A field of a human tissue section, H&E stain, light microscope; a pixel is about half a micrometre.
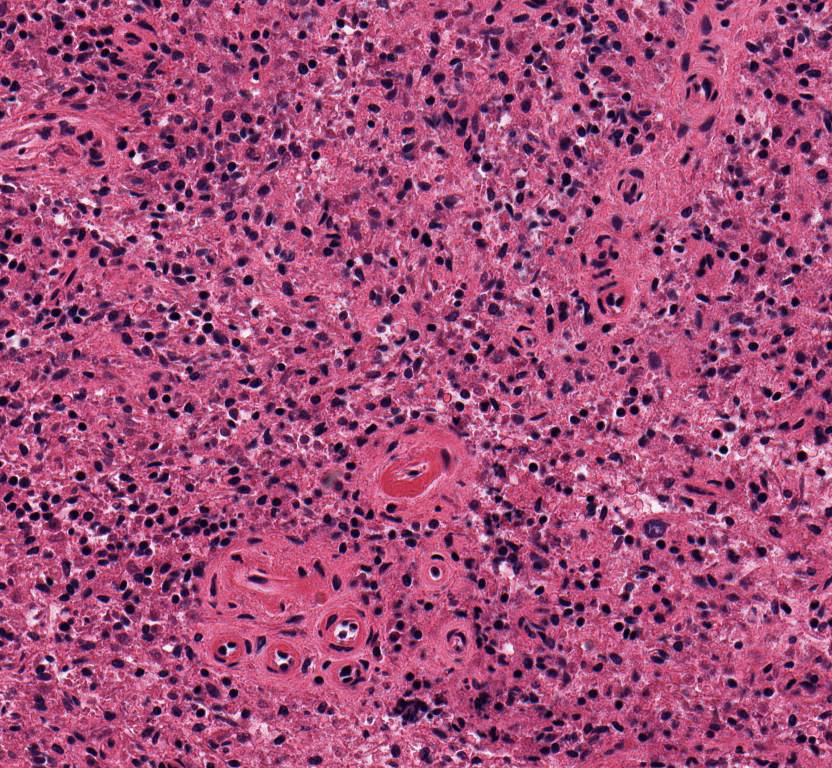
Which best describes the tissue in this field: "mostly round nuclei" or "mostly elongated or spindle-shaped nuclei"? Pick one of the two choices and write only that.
Mostly round nuclei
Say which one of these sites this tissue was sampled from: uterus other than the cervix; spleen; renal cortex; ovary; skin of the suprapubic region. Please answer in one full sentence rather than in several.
A sample from the spleen makes up this section.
